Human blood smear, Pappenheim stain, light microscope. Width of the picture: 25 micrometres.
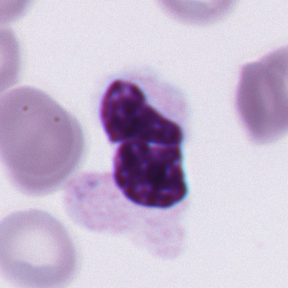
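Segmented neutrophil: the central cell of a stained blood smear, checked part by part. Nucleus first: about 12 by 7 micrometres, its chromatin dense and stained deep purple. Cytoplasm next: pale pink, lying mostly below and to the lower left of the nucleus. Last, the edge: the outer margin of the cytoplasm is faint and irregular.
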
